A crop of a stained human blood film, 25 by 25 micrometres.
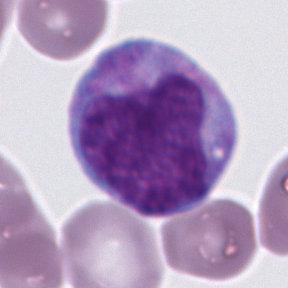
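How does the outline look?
Round and smooth, with no surface projections that I can see, and the cell is about 15 micrometres across.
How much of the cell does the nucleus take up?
Most of it, leaving a rim of cytoplasm that is widest at the top and right.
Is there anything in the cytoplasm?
Yes, a single small clear vacuole near the right edge.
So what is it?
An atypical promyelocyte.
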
